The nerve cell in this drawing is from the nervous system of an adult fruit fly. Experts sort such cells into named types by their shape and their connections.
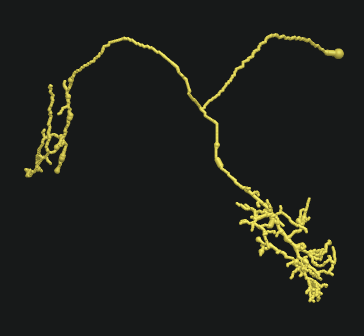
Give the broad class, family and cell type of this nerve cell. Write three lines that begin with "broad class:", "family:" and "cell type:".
broad class: visual projection neuron
family: hemilineage VPNp3
cell type: LC21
